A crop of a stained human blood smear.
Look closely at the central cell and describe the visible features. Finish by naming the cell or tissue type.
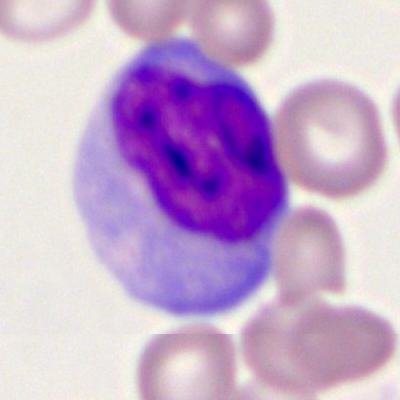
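The nucleus is irregular, its outline folded and indented, and it lies in the upper right part of the cell. Its purple chromatin holds several small darker clumps. The cytoplasm is abundant and pale blue-grey. This is a monocyte.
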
